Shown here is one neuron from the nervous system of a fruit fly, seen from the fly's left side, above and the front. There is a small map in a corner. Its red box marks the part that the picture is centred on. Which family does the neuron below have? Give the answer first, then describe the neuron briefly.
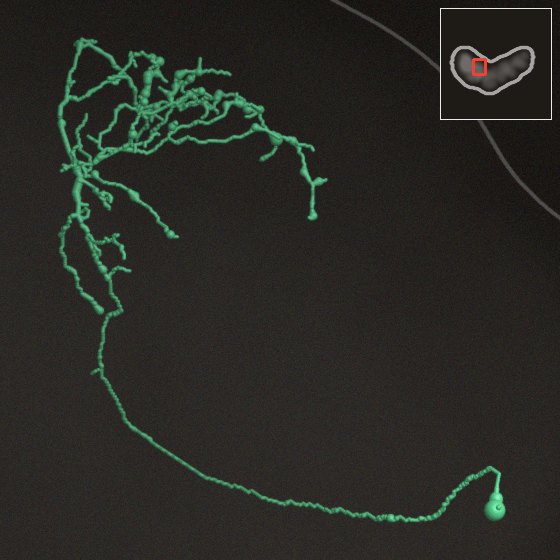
Its family is hemilineage SLPal1. It is a central-brain intrinsic neuron. The cell body can be seen at the lower right of the picture. Dozens of branch ends can be seen.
